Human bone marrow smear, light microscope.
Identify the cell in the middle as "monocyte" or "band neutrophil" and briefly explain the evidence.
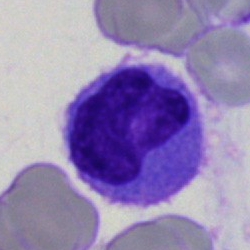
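That one's a monocyte. Its nucleus fills most of the cell and has an indentation on its lower right side. The cytoplasm is blue, and the cell margin is finely fringed with tiny projections.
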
